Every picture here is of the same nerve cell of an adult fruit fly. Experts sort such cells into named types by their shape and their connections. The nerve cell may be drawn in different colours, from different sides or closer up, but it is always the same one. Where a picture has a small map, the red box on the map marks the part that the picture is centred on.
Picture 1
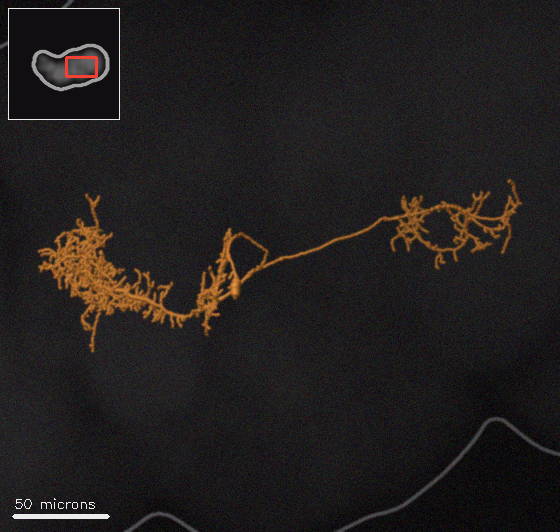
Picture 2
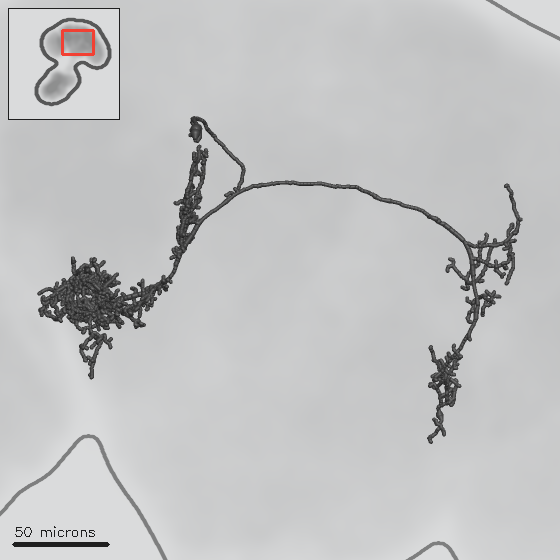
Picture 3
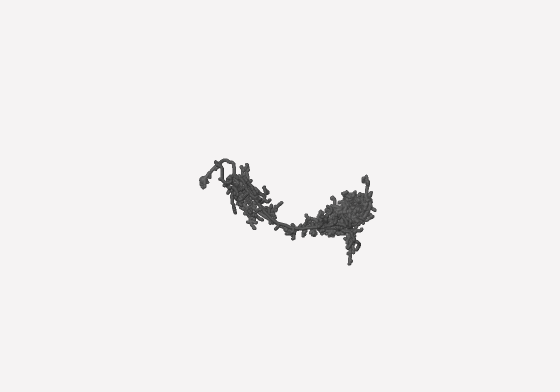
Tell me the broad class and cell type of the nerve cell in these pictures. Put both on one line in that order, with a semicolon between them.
central-brain intrinsic neuron; PLP078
